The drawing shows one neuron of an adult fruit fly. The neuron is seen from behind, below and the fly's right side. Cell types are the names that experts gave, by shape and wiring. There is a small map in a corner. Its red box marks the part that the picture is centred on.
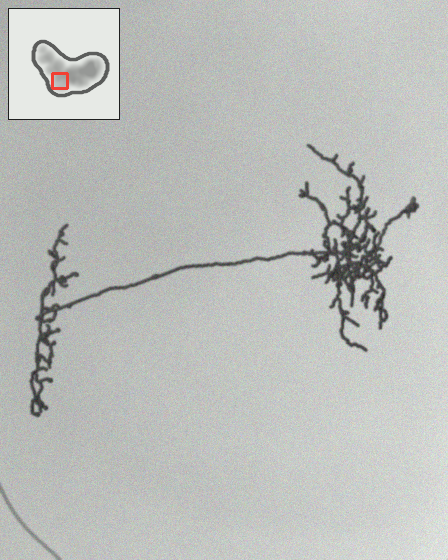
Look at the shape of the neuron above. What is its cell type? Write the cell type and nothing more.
Lawf1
